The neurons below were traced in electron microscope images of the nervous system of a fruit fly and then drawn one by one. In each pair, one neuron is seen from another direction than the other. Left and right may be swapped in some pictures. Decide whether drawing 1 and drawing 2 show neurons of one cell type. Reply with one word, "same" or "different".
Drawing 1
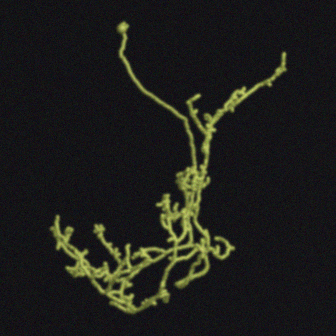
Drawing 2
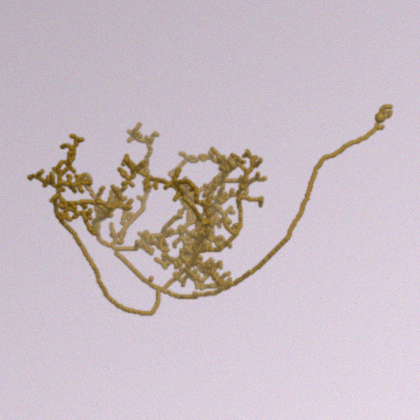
different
